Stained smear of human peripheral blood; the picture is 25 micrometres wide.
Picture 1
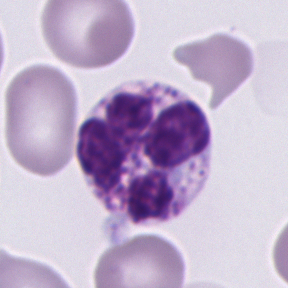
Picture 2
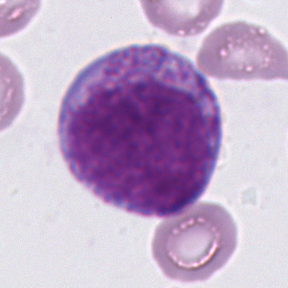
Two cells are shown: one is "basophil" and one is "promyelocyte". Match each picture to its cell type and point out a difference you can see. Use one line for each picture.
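The cell in picture 1 is a basophil. The cytoplasm is pale pink.
The cell in picture 2 is a promyelocyte. The cytoplasm is blue.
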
